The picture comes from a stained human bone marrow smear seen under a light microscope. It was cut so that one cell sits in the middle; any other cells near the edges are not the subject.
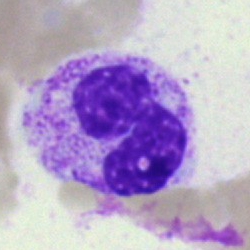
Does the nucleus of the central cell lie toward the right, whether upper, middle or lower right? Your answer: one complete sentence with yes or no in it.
Yes, the bulk of its cytoplasm is found to the left of the nucleus.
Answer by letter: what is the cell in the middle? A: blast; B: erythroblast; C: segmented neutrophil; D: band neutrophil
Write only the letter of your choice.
C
